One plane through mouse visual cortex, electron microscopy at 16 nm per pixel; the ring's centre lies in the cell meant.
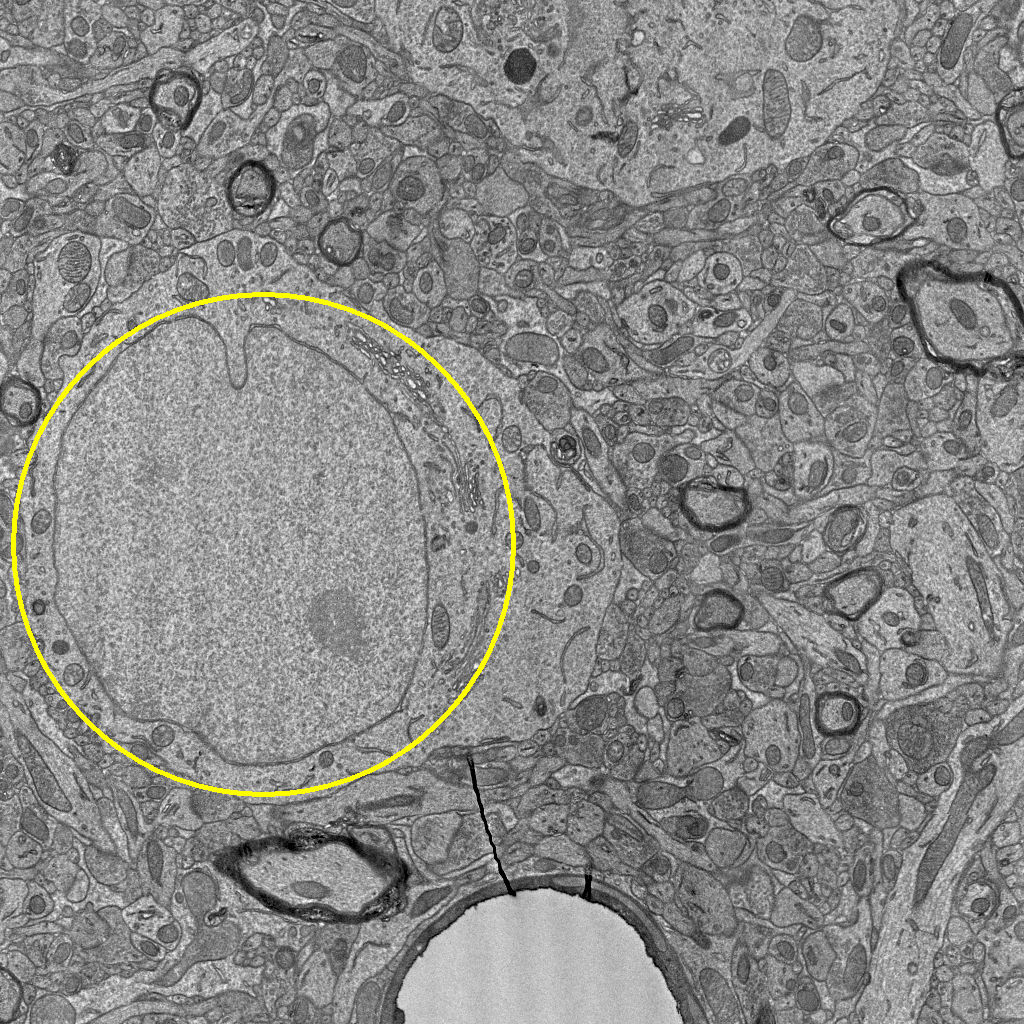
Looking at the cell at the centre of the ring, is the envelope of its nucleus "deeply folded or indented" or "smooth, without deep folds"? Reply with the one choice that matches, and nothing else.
Deeply folded or indented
